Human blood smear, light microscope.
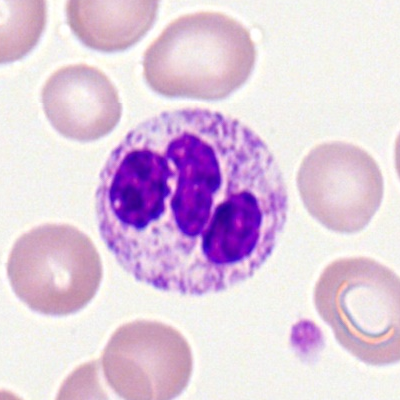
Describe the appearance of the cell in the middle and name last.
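Nucleus divided into three lobes. Lobes chained from left side toward lower right. Pale pinkish-lilac cytoplasm surrounding nucleus on all sides. Small purple granules scattered throughout cytoplasm. Cell: segmented neutrophil.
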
